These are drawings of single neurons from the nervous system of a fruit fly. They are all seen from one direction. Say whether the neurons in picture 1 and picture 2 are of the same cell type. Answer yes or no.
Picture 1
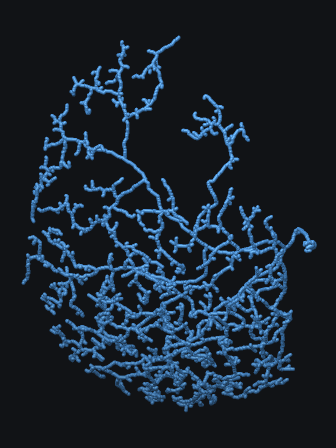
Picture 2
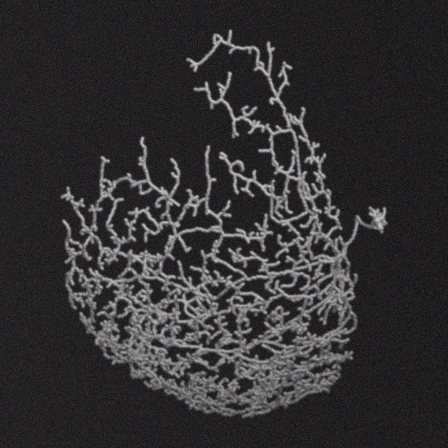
yes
